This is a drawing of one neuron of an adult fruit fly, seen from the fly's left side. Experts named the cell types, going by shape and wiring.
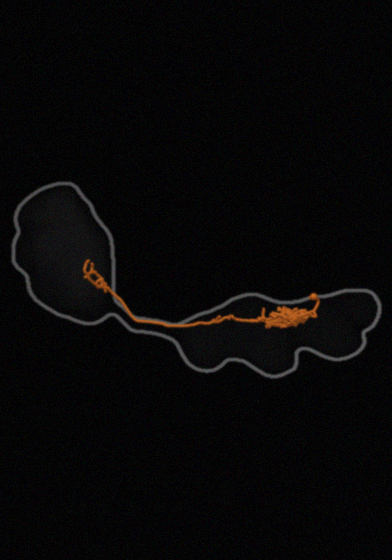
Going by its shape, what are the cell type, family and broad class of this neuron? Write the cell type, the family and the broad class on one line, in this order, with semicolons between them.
AN19B039; hemilineage 19B; ascending neuron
